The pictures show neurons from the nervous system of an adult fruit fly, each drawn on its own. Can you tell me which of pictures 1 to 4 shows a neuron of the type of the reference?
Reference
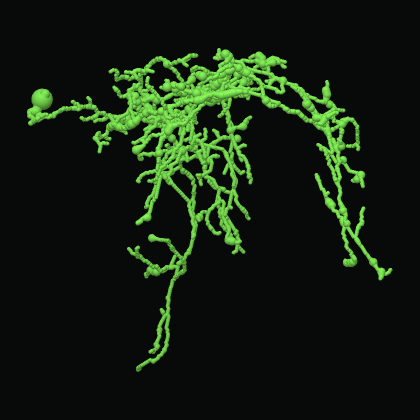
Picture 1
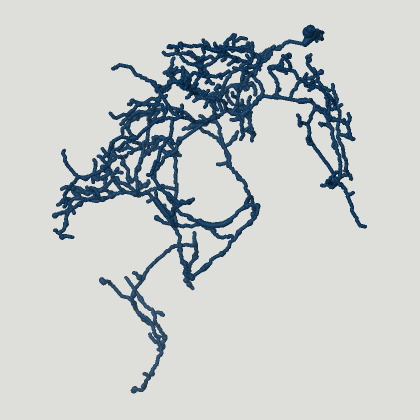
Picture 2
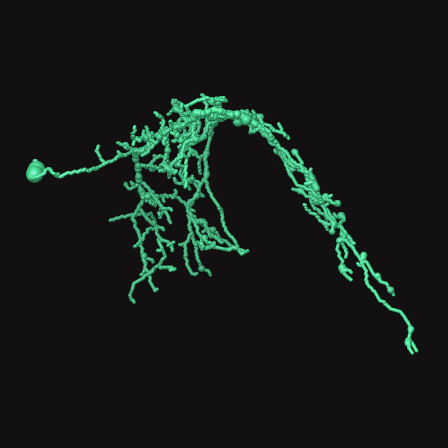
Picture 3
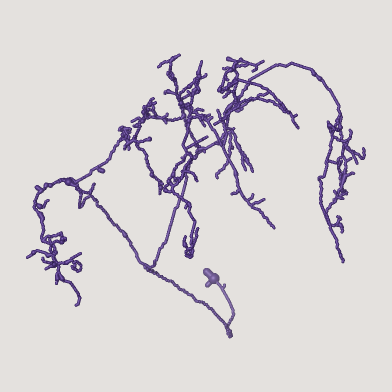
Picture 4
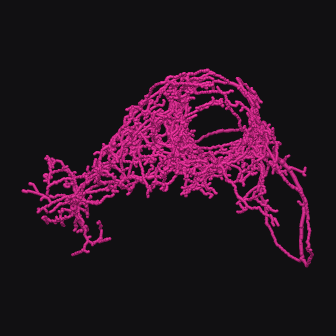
2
